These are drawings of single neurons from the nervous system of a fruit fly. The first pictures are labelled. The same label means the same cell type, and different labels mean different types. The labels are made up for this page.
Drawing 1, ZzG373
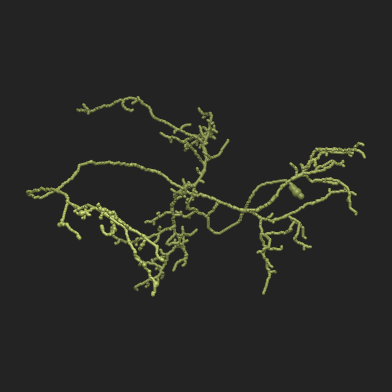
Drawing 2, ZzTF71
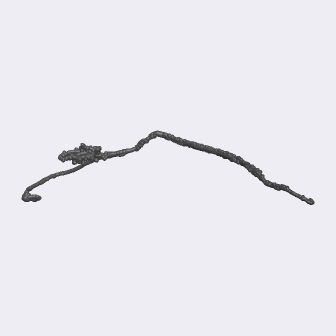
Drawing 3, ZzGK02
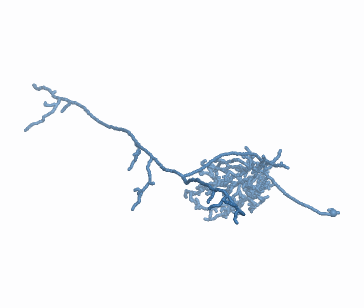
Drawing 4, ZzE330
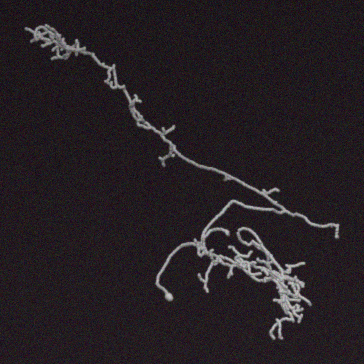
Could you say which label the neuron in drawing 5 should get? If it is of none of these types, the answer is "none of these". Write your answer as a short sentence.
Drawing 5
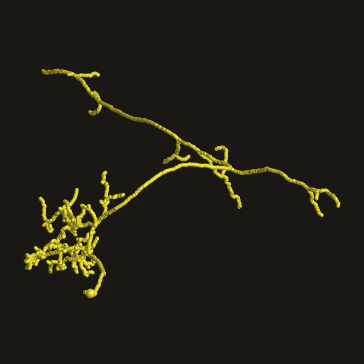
It belongs to ZzGK02.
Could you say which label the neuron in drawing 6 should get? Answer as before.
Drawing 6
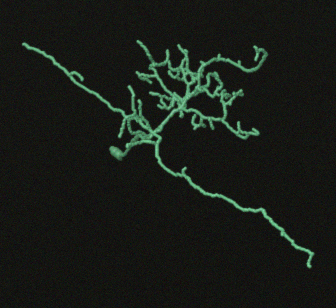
It belongs to none of these.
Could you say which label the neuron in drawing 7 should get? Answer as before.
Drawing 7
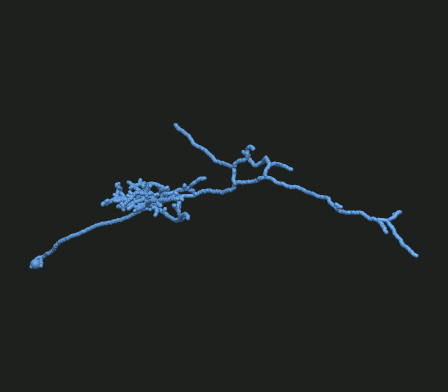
It belongs to none of these.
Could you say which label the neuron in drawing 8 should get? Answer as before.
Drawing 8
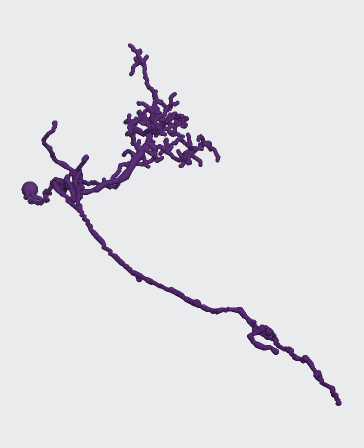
It belongs to ZzTF71.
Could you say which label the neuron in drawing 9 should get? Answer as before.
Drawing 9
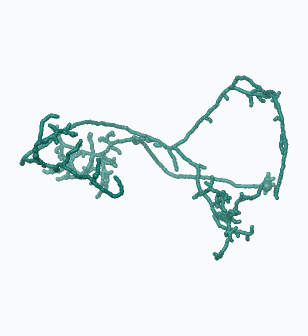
It belongs to none of these.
